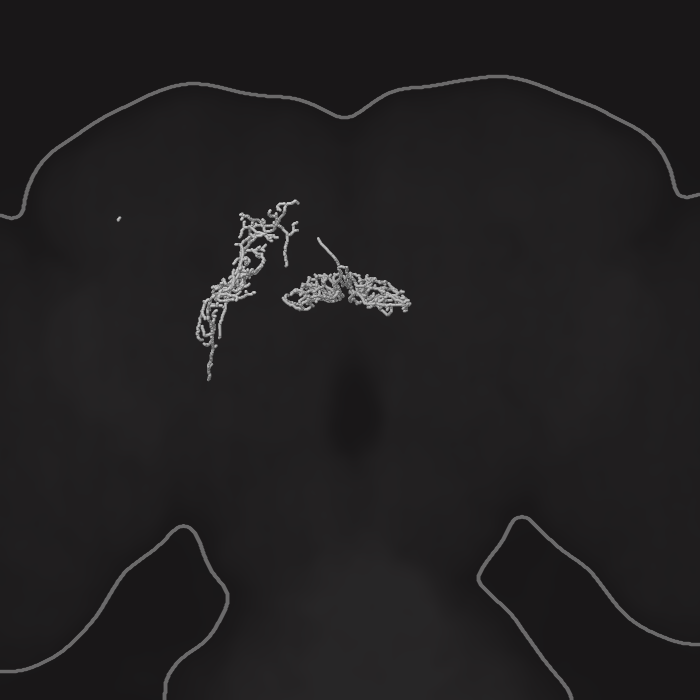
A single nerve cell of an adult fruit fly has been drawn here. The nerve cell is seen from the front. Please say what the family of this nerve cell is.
hemilineage DM4_dorsal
